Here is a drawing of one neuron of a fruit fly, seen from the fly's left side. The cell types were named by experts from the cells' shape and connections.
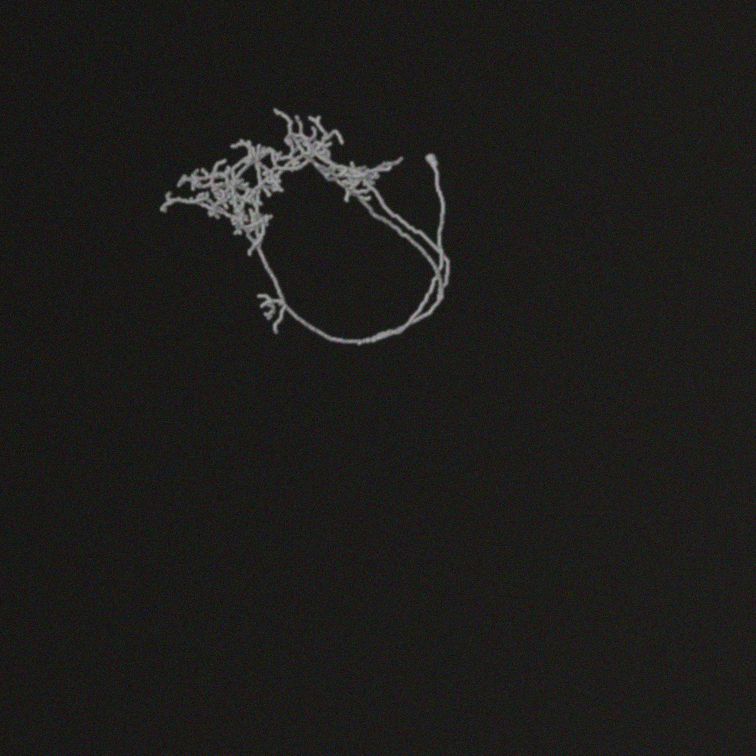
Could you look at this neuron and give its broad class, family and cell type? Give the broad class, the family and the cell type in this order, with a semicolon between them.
central-brain intrinsic neuron; hemilineage DM1_antero_dorsal; CRE092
